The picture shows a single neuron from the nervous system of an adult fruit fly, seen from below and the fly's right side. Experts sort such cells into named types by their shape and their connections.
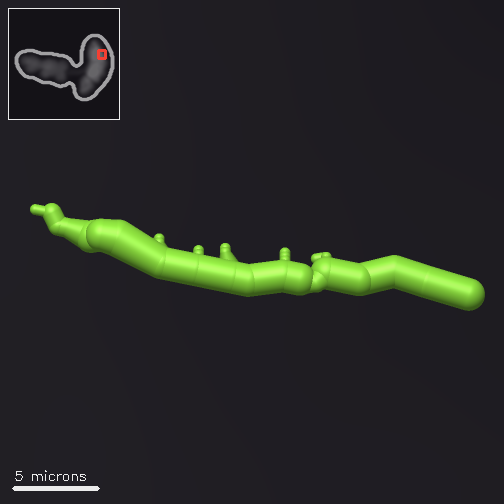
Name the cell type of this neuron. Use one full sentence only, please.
This neuron is of the type R1-R6.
